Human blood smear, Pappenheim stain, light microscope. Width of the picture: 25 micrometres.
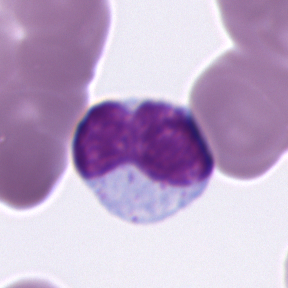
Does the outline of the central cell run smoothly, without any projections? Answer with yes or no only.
Yes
